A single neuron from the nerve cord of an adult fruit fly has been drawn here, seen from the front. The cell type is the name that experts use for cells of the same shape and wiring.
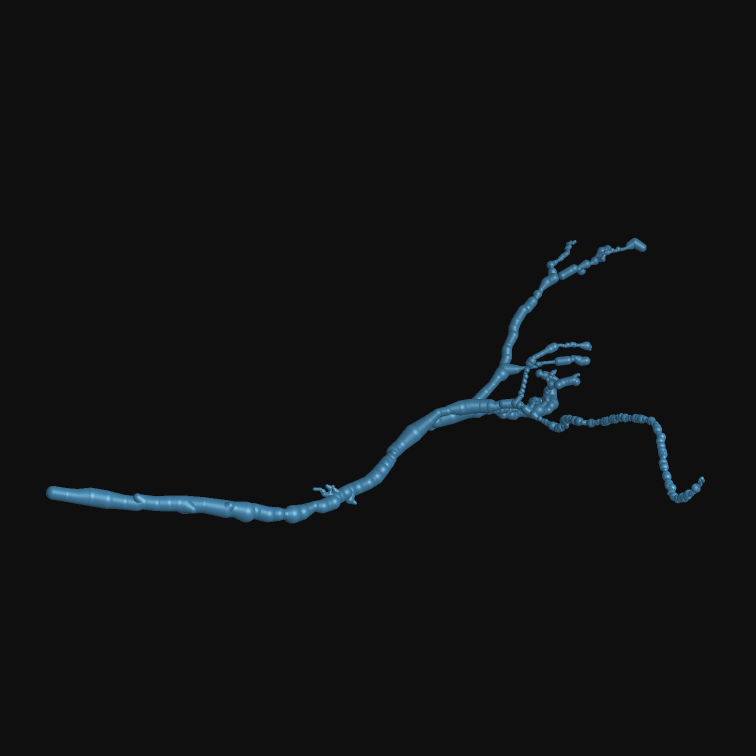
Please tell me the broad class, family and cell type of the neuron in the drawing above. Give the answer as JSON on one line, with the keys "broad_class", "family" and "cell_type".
{"broad_class": "sensory neuron ascending to the brain", "family": "class mechanosensory proprioceptive", "cell_type": "SApp20"}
